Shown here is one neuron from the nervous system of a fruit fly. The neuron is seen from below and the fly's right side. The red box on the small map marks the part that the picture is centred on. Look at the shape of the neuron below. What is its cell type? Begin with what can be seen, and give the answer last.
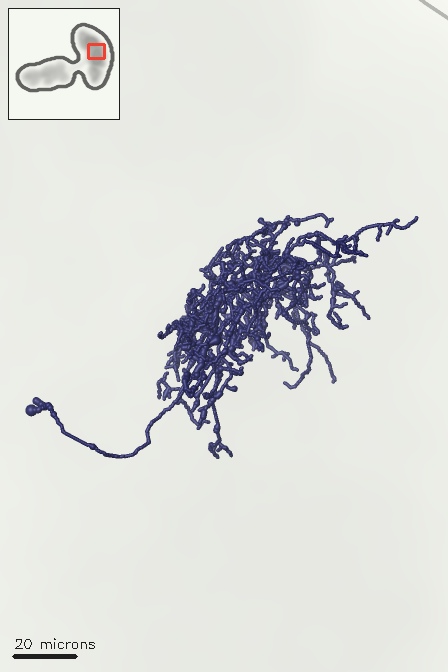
It is in the brain and does not reach the nerve cord. The cell body can be seen on the left of the picture. The picture shows dozens of branch ends. Its broad class is central-brain intrinsic neuron. It is of cell type SMP291.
